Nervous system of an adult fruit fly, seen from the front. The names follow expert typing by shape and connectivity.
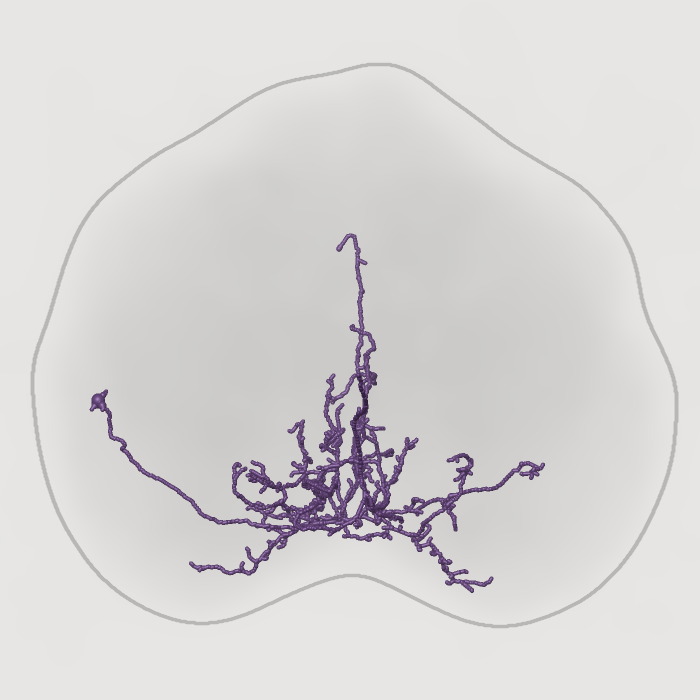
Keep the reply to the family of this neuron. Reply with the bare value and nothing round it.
hemilineage 09B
